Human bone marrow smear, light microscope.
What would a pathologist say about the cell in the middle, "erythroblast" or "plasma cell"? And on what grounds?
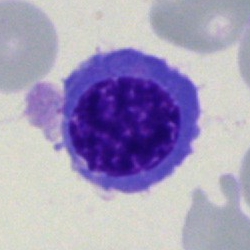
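Erythroblast, this one. On view: a roughly round outline, edged with small, fine, irregular projections. The chromatin is dark purple and coarsely clumped, with paler gaps between the clumps. No granules are visible in the cytoplasm.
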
